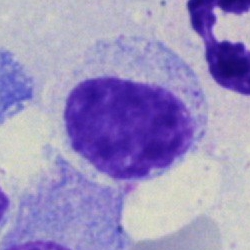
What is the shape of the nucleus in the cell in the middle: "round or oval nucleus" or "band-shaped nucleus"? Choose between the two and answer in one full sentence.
The shape of the nucleus is one compact round or oval mass.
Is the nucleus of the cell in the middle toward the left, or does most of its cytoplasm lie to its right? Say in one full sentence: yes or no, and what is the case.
Yes, most of the cytoplasm lies to the right of the nucleus.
